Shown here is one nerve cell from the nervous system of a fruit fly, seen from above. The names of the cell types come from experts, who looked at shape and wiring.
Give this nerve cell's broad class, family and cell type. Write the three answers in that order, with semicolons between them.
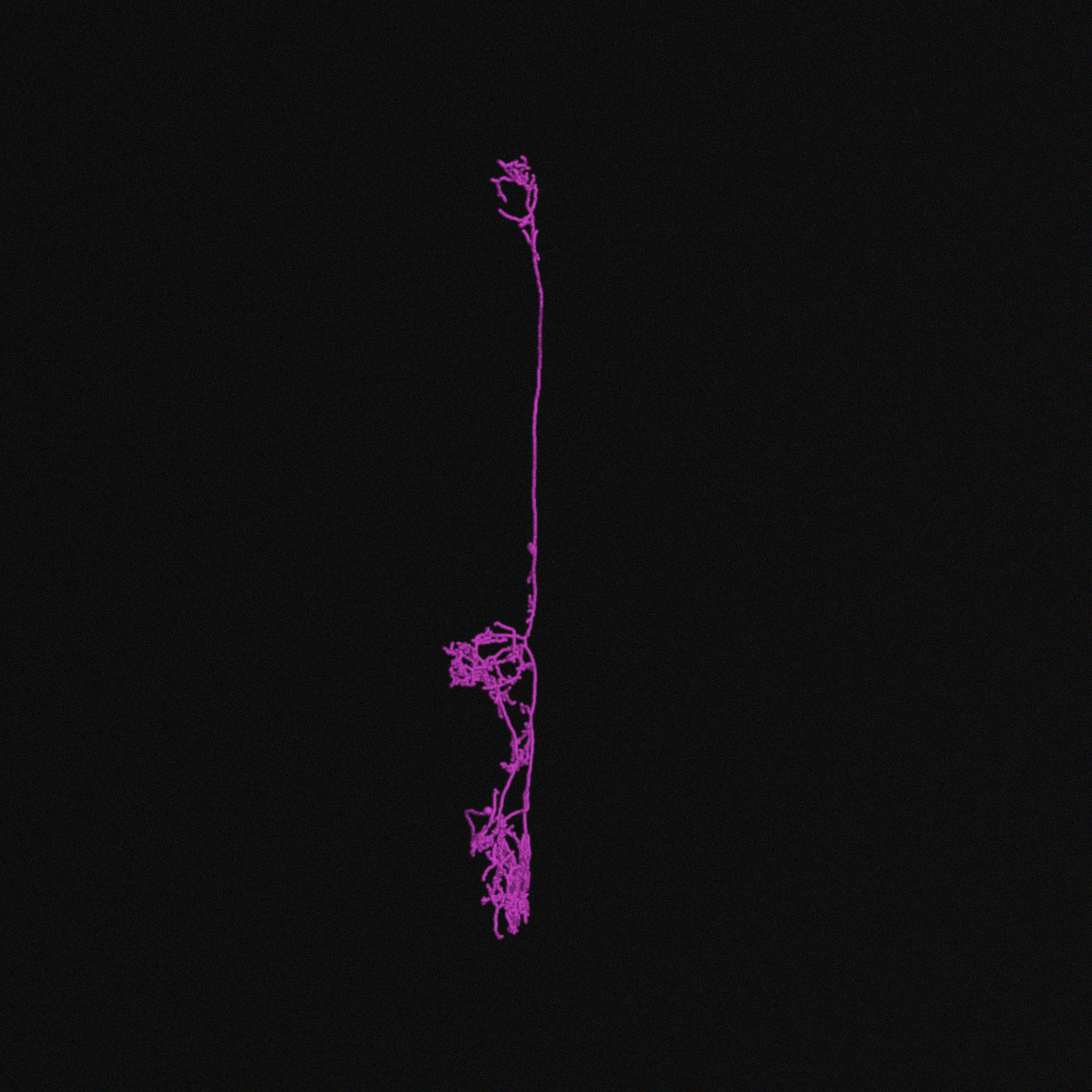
ascending neuron; hemilineage 17A; AN17A003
